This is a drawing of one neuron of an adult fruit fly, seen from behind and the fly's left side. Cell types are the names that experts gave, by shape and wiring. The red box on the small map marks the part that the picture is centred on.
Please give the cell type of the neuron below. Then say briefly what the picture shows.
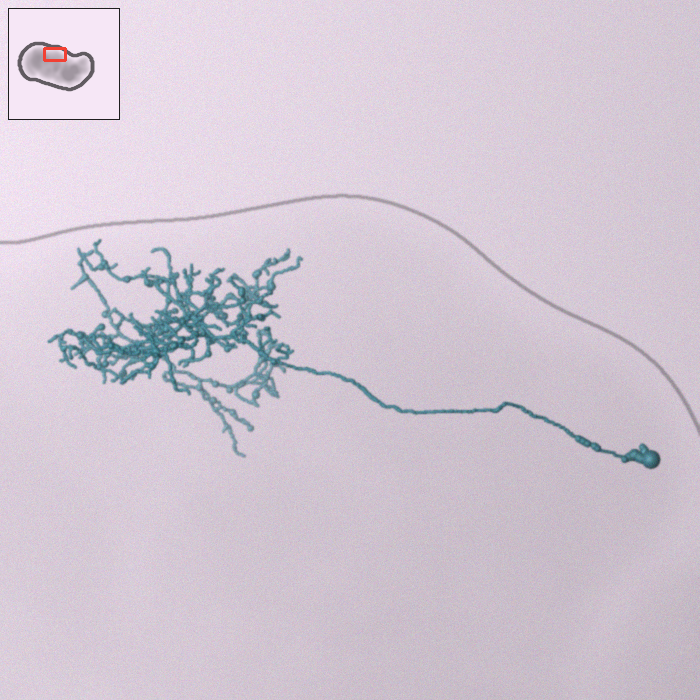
Its cell type is SMP191. This is a central-brain intrinsic neuron. Dozens of branch ends can be seen. In this view it is more than twice as wide as it is tall.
